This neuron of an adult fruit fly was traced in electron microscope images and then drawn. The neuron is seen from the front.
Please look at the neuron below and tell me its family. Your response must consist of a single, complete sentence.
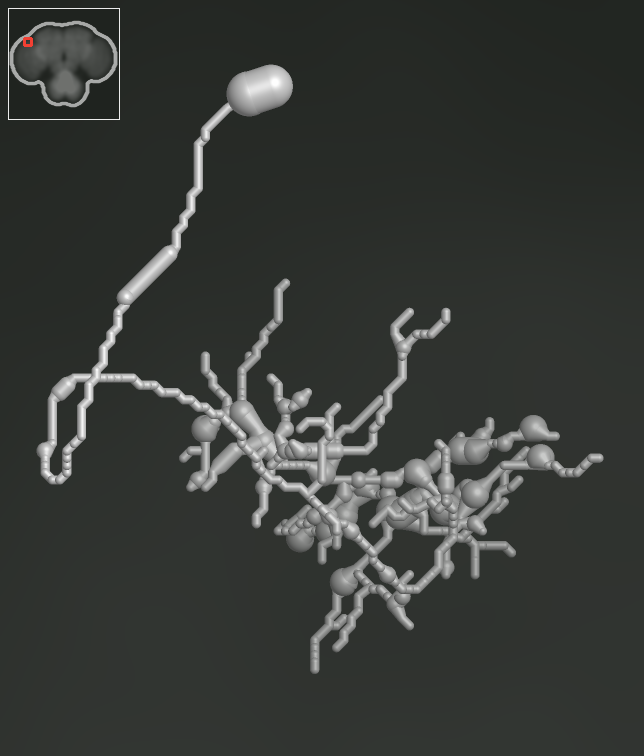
This neuron has Mi as its family.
